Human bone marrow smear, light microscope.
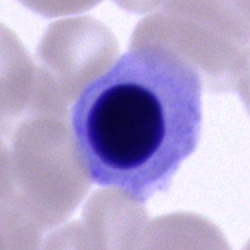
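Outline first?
Irregular, with small angular bumps along the edge.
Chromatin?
Uniformly very dark and dense, no visible pattern.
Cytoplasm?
A rim around the whole nucleus, wider on the right than the left, with no distinct granules.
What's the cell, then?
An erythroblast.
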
